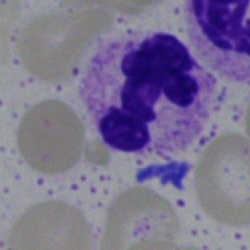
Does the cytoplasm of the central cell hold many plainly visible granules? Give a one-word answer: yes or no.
Yes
